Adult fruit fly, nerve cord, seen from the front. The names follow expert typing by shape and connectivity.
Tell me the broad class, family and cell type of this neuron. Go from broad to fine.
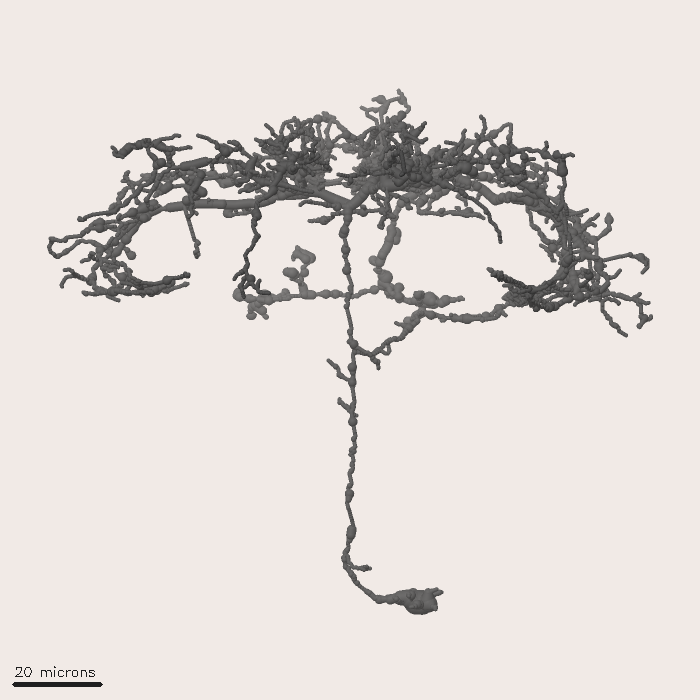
nerve-cord intrinsic neuron; hemilineage 02A; IN02A008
